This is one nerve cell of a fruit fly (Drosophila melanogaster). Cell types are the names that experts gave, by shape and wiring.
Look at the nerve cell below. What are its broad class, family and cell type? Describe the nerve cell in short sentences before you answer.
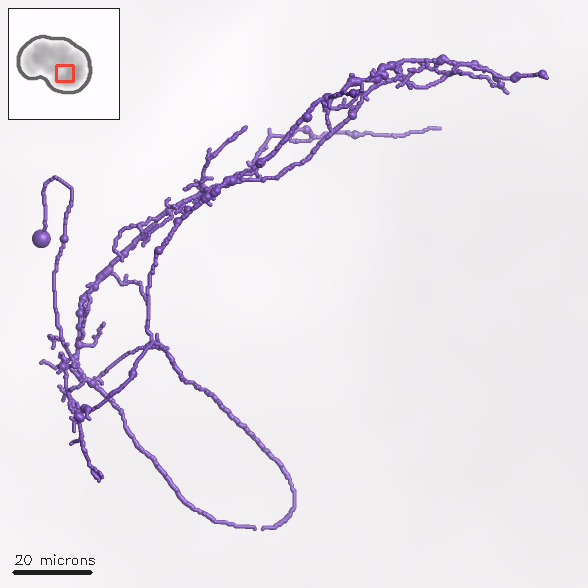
The cell body can be seen on the left of the picture. From left to right in the picture it spans about 130 microns. The picture shows dozens of branch ends. Its broad class is nerve-cord intrinsic neuron. The family is hemilineage 17A. It is of cell type IN17A111.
